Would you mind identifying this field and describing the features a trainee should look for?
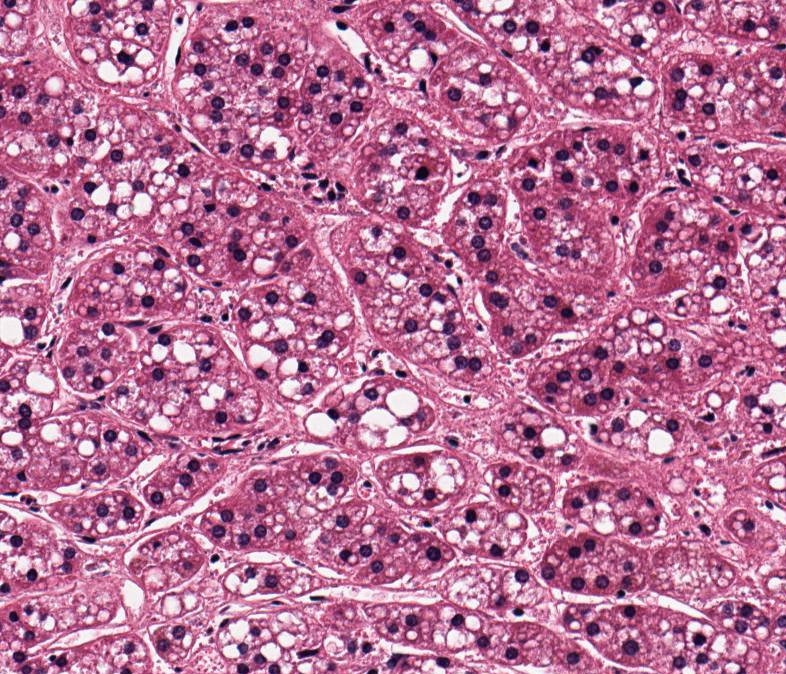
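Zona fasciculata of the adrenal gland fills this field. Cytoplasm first: most cells have abundant pink cytoplasm filled with many clear round vacuoles.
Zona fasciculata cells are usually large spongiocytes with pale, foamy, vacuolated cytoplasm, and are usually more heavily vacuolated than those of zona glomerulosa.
Nuclei next: small, round and darkly stained, usually one per cell.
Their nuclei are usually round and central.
Arrangement last: the cells lie in rounded and oval nests separated by thin partitions, which are delicate and carry flattened, elongated dark nuclei.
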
